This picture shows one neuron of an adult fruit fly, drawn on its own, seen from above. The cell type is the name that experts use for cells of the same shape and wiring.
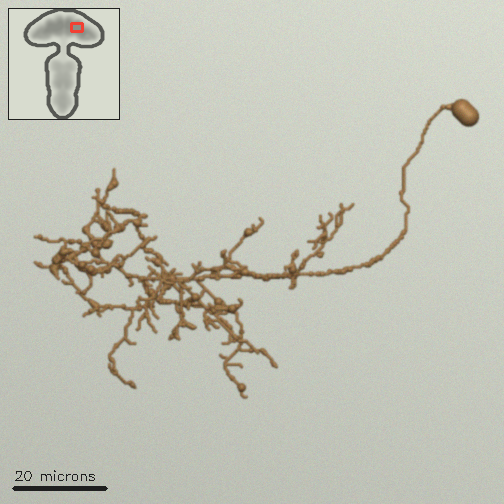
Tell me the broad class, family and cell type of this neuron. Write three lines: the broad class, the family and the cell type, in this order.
central-brain intrinsic neuron
hemilineage SLPal3_and_SLPal4_dorsal
CB1931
